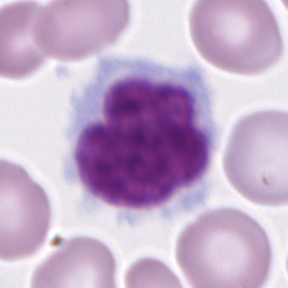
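Hairy cell in a stained smear of peripheral blood. Notice first how ragged and frayed its outer edge is, rather than smooth. Fine, thread-like projections stick out from the cytoplasm all around it. Now look at the nucleus: its outline is bumpy, made of several shallow lobes separated by notches. The cytoplasm itself is a pale greyish blue.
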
